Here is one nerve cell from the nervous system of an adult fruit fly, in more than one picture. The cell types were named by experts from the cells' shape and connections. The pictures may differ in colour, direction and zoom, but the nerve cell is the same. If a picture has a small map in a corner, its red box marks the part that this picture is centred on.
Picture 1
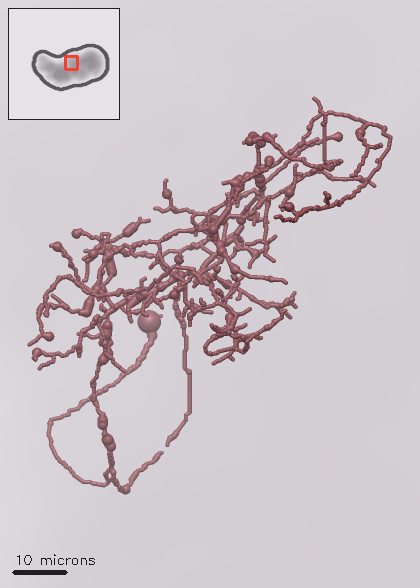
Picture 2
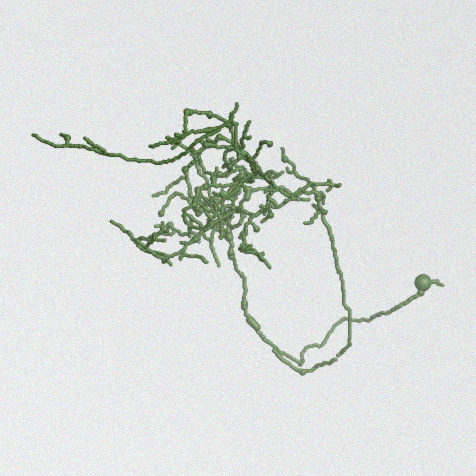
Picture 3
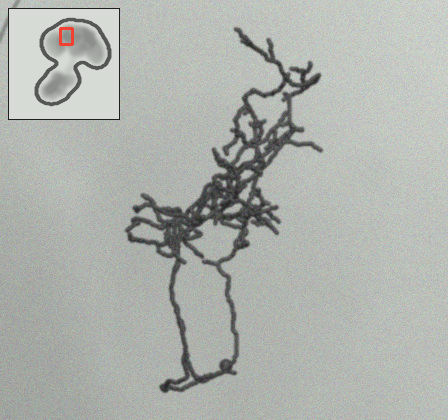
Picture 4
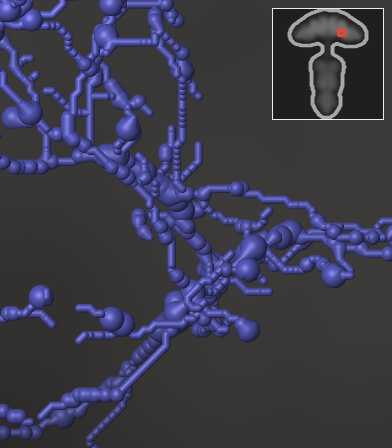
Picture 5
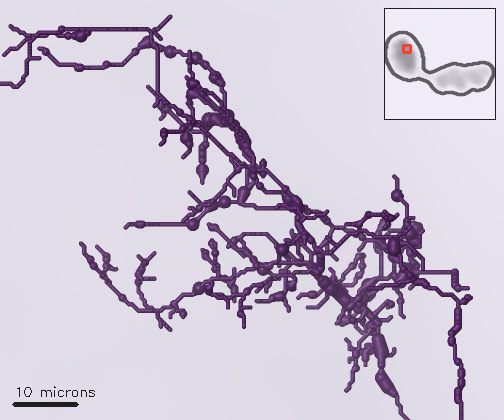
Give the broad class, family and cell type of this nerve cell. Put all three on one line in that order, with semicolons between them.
central-brain intrinsic neuron; hemilineage VPNp&v1_ventral; PLP184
